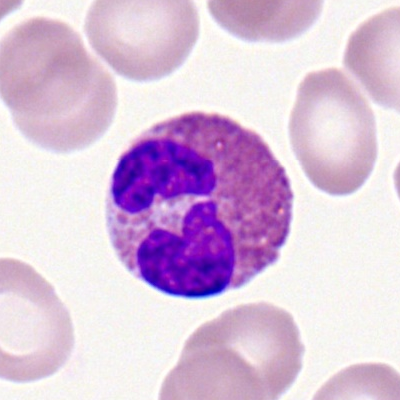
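Eosinophil with a round, smooth outline, in a stained human blood smear. Its nucleus is divided into two lobes, one lying at the upper left and the other at the bottom of the cell. No nucleoli are visible in the nucleus.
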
